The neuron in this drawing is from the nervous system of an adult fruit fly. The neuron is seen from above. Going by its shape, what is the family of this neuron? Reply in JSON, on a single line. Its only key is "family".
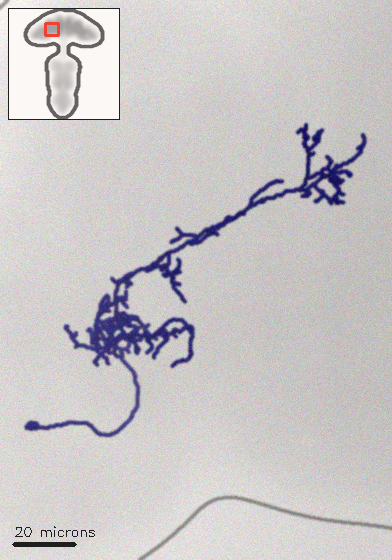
{"family": "hemilineage VPNp&v1_posterior"}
